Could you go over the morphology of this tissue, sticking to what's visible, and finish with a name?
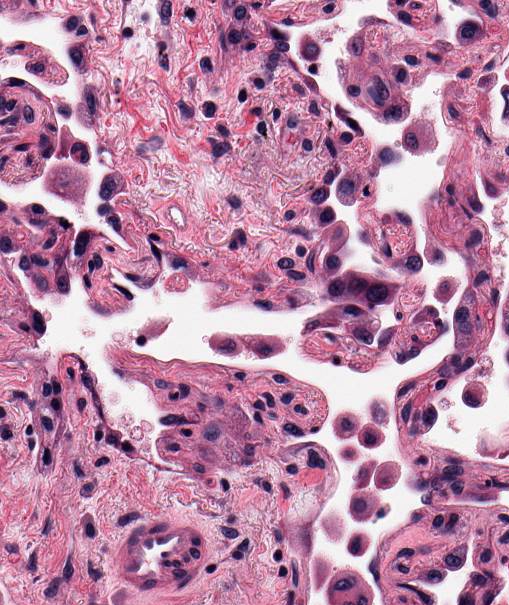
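Lining: in many places, plump cuboidal cells whose rounded dark nuclei bulge into the spaces. Walls: wavy pink collagen with scattered oval to spindle nuclei. At lower right, rounded free cells with ample pink cytoplasm and round nuclei lie loose. Fat cells: none. This is lung.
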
